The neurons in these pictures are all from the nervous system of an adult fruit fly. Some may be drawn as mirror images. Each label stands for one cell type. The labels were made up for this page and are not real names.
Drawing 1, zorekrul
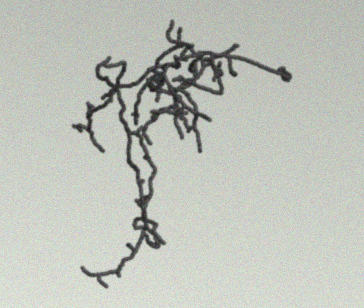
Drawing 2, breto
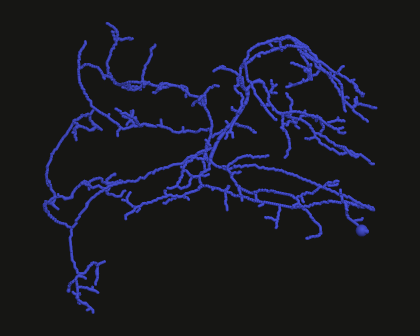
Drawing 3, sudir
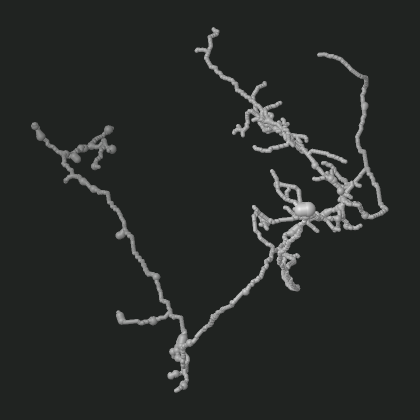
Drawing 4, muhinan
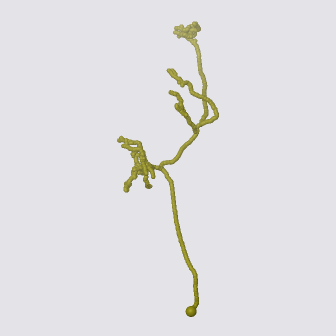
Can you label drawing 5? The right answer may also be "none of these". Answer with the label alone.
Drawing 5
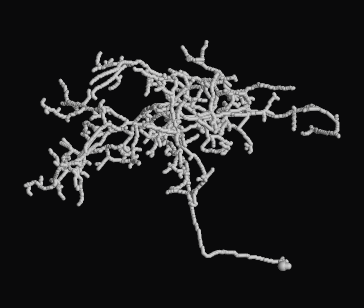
breto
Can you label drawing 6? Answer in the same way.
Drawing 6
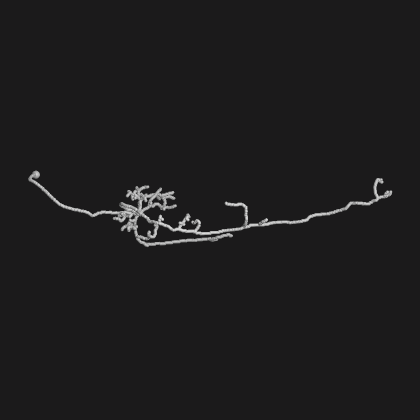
sudir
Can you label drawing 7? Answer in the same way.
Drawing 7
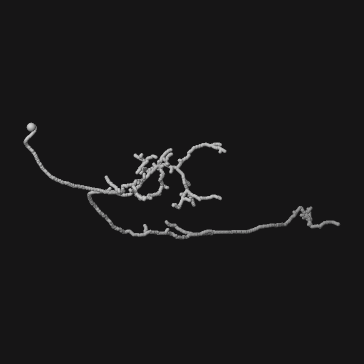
sudir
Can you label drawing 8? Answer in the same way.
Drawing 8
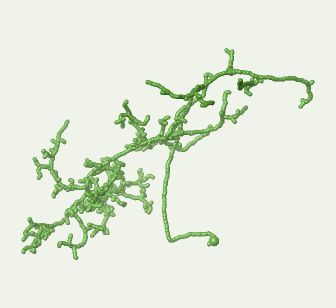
breto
